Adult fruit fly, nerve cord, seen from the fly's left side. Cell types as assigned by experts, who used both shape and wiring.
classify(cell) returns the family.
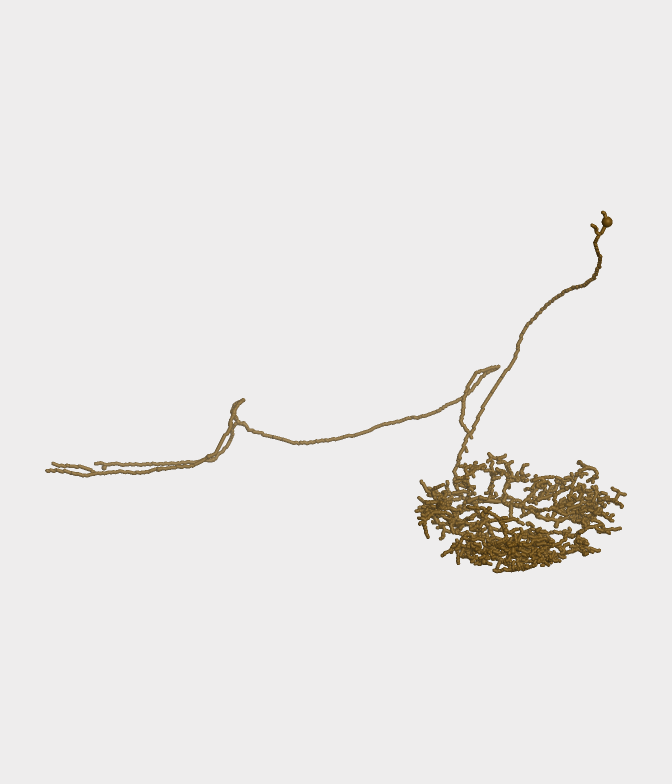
hemilineage 23B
